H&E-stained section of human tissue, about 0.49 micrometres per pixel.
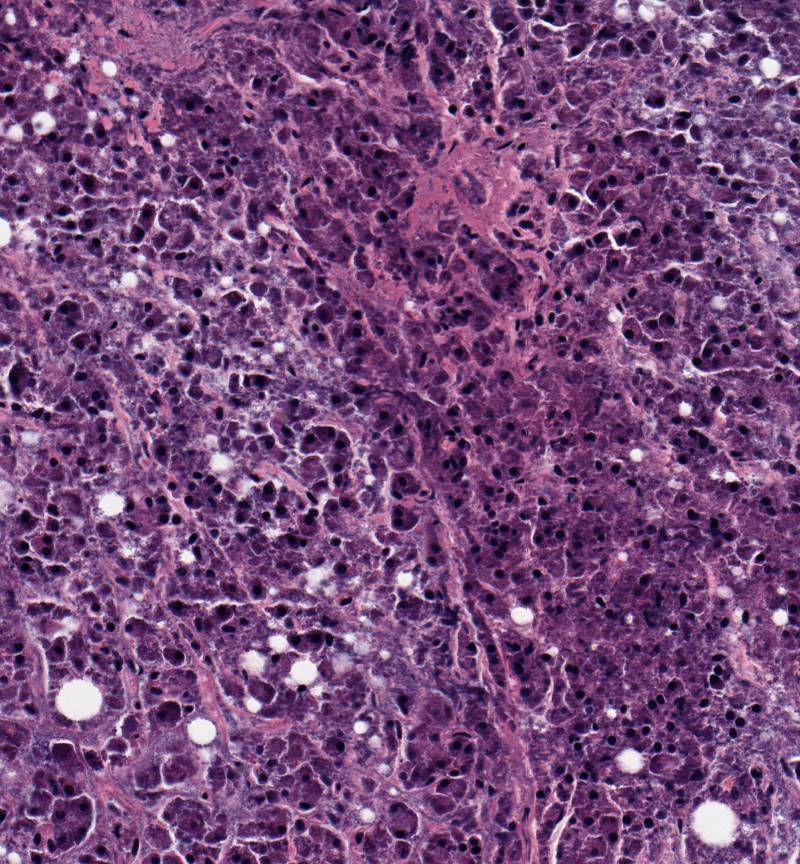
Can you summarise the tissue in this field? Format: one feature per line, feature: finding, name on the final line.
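Cytoplasm: abundant, granular, purple
Nuclei: mostly single, round, dark
Vacuoles: round, empty, scattered; largest in the lower left and lower right
Strands: thin, pink, fibrous, running roughly top to bottom through the middle
Tissue: pancreas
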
